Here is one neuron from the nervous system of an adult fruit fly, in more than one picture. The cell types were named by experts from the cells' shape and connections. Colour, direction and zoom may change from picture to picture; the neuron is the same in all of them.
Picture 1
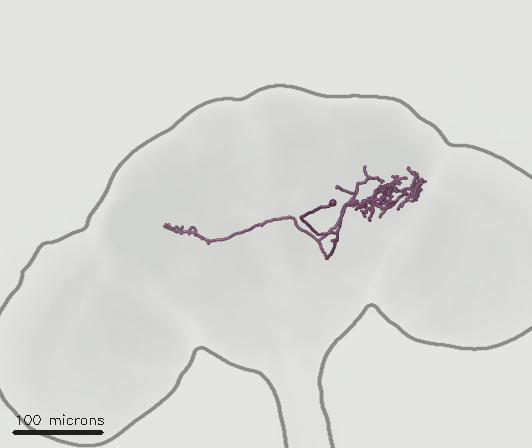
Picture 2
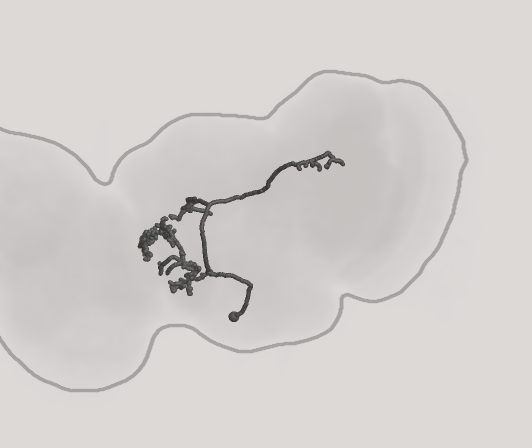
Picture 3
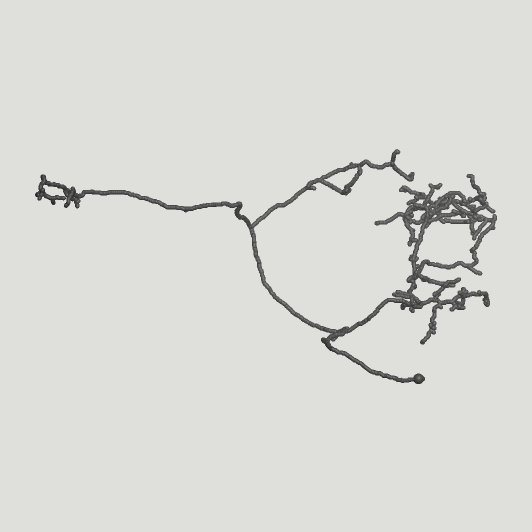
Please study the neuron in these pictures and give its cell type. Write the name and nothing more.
CB2674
